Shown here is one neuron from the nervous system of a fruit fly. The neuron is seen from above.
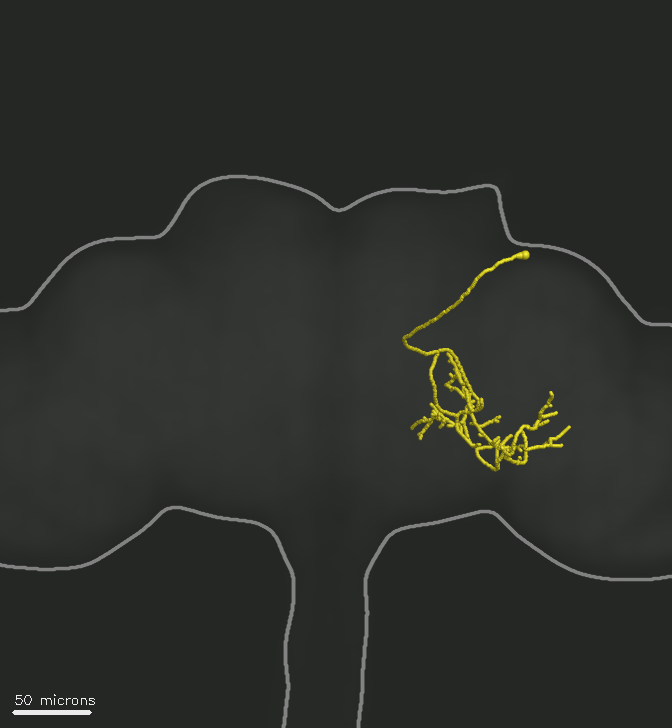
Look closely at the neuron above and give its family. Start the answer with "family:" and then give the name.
family: hemilineage WEDd1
